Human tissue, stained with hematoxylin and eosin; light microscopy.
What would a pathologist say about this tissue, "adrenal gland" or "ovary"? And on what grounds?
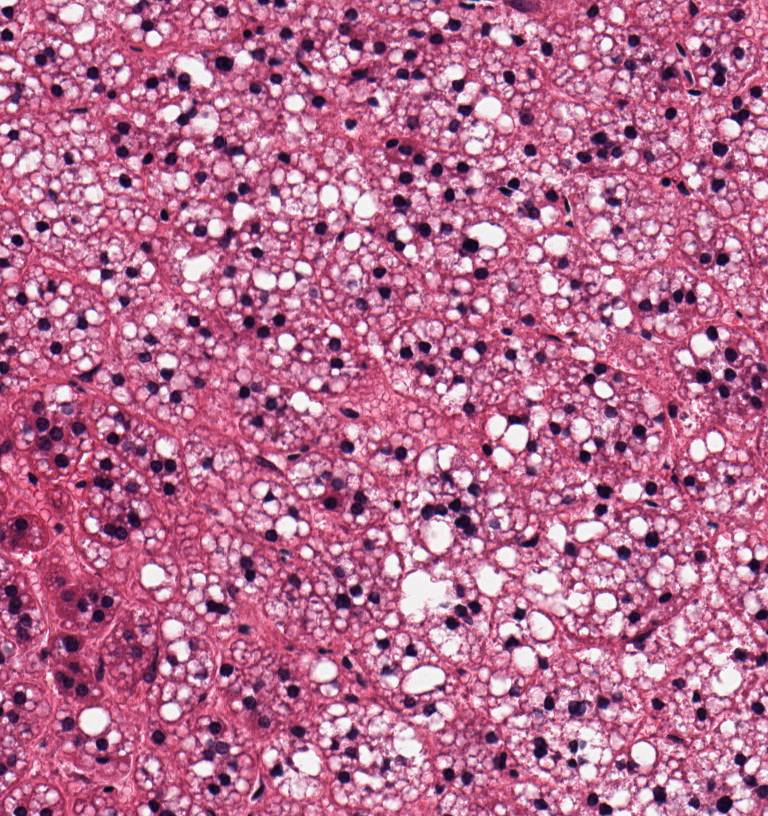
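Adrenal gland, not ovary.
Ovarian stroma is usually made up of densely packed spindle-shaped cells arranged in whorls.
Here the stroma is scant, limited to delicate septa between nests, which sets it plainly apart from that. Vacuoles appear empty and white, and the nuclei are small, round and darkly stained. Toward the lower left, some cells have pinker, less vacuolated cytoplasm.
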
